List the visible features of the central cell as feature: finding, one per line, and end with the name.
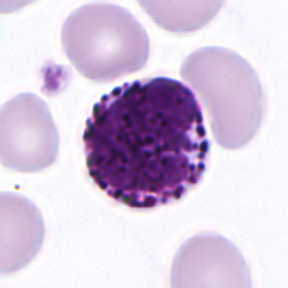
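Granules: distinct round dots, uneven in size
Nucleus: partly hidden, but looks lobed
Cytoplasm: hardly any free of granules
Nucleoli: none visible
Verdict: basophil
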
